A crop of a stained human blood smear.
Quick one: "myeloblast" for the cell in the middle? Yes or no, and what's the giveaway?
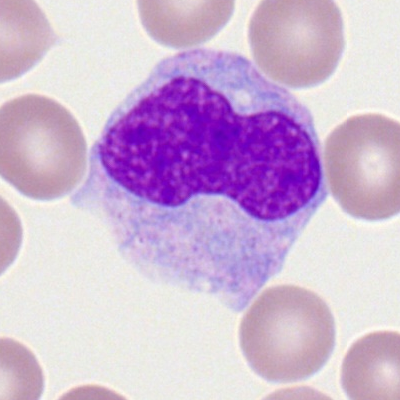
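Broad and folded, the nucleus has a clear notch along its lower edge.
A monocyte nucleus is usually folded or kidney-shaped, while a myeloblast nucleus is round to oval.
This feature goes with monocyte. No distinct nucleolus can be seen in the nucleus.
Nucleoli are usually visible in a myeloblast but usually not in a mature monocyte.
This too favours monocyte and speaks against myeloblast. The outline is irregular, with blunt angular bulges rather than a smooth circle. The cytoplasm is a pale greyish blue-lilac and holds many very fine, dust-like pinkish granules. The cell is therefore a monocyte, not a myeloblast.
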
